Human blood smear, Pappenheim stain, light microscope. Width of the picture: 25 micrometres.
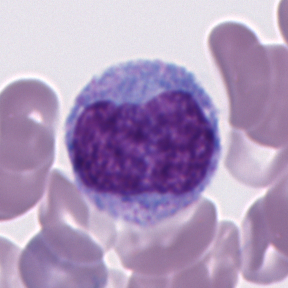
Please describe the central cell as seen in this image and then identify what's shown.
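You've got a round, smooth outline here, about 14 micrometres across. Inside sits a bean-shaped nucleus, roughly 13 by 9 micrometres, with a shallow notch in its upper edge, taking up about 60% of the cell's area. The cytoplasm's a pale greyish blue, with fine, dust-like purple granules in it. That's a monocyte.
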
